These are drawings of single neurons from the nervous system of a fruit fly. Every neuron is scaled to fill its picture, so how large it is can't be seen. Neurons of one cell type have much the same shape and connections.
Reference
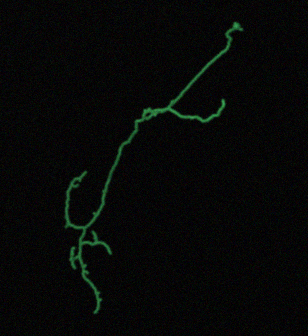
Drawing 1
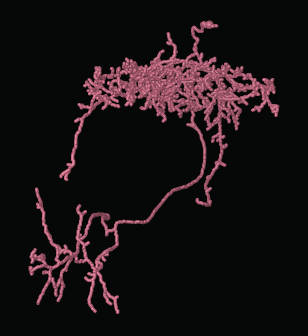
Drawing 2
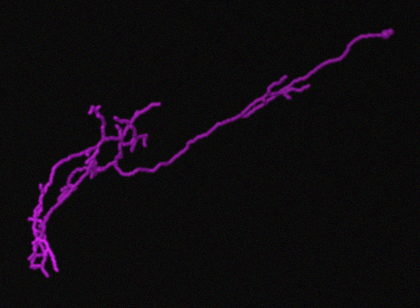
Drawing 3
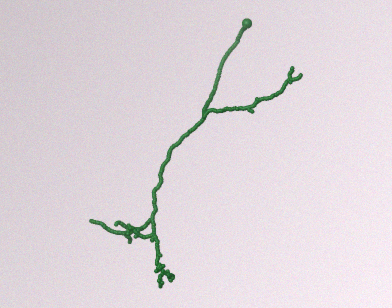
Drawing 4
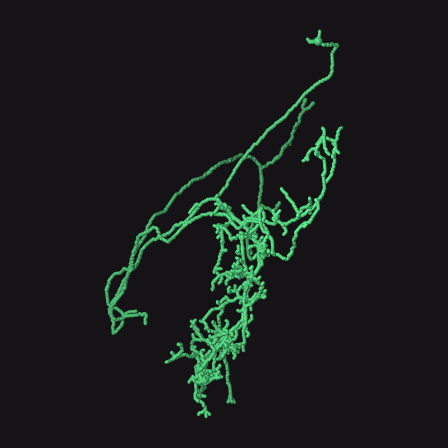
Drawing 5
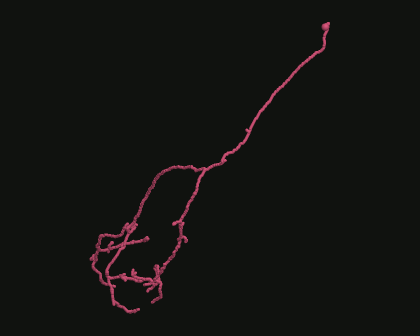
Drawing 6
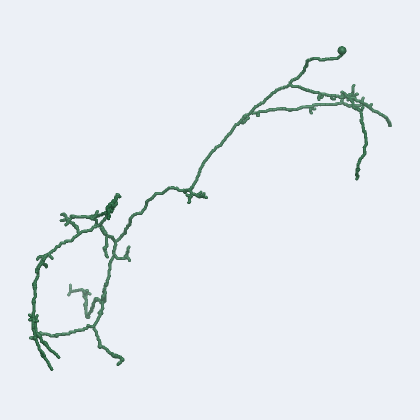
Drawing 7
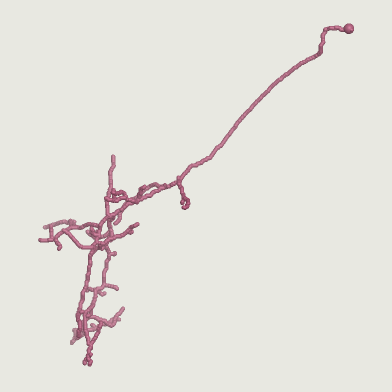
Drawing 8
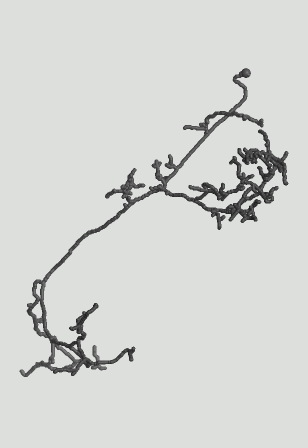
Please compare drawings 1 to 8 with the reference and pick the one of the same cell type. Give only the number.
3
